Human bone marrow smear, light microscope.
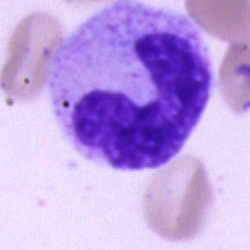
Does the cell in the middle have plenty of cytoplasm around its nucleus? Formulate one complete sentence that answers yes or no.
Yes, the cytoplasm of this cell is abundant.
